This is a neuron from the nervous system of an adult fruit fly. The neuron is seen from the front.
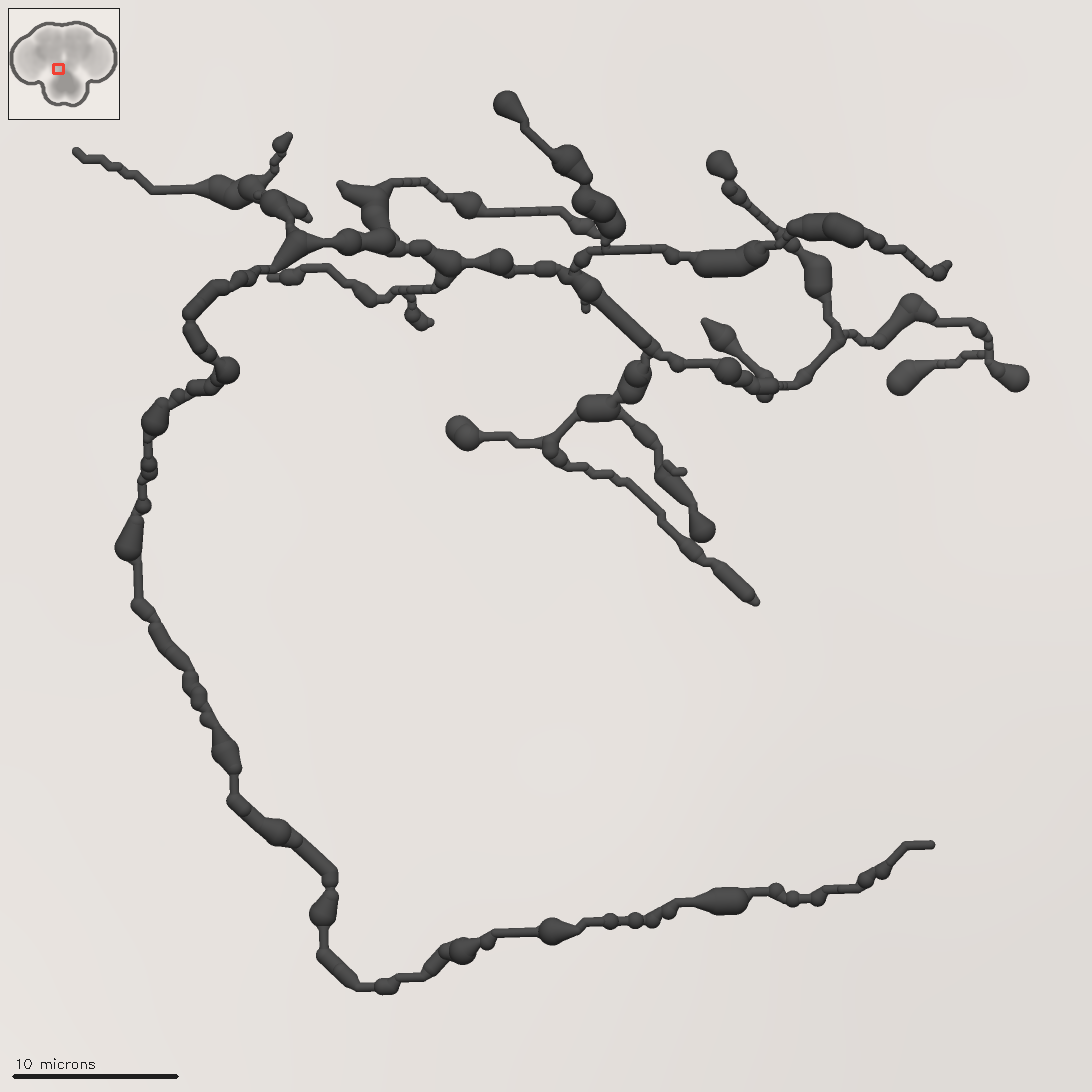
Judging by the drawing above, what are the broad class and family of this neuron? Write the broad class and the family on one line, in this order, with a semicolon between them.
sensory neuron entering the brain; class mechanosensory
